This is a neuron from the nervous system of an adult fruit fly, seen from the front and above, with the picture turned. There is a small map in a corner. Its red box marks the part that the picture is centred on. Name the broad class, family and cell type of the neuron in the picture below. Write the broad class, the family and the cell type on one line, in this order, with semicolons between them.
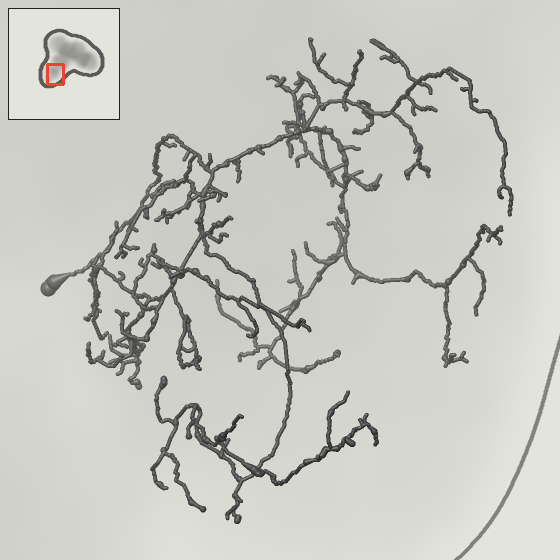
nerve-cord intrinsic neuron; hemilineage 04B; IN04B068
